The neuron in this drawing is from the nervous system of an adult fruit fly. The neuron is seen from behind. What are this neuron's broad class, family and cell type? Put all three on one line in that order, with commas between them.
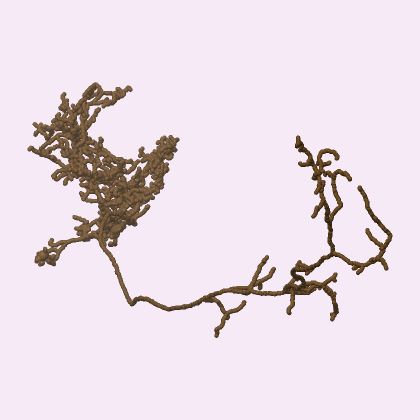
descending neuron, DNg, DNg44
